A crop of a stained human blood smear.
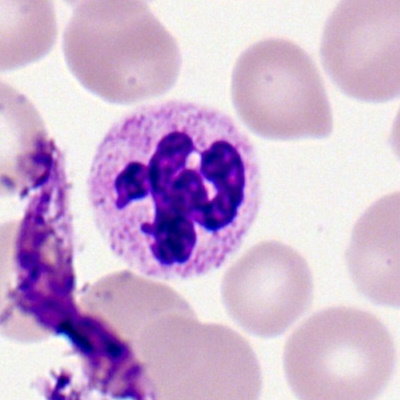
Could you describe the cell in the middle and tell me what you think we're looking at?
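Look first at the nucleus: it is divided into several lobes joined together, and its dense chromatin stains dark purple. The cytoplasm is plentiful and pale pink-lilac, filled with fine lilac-pink granules. This cell is a segmented neutrophil.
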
